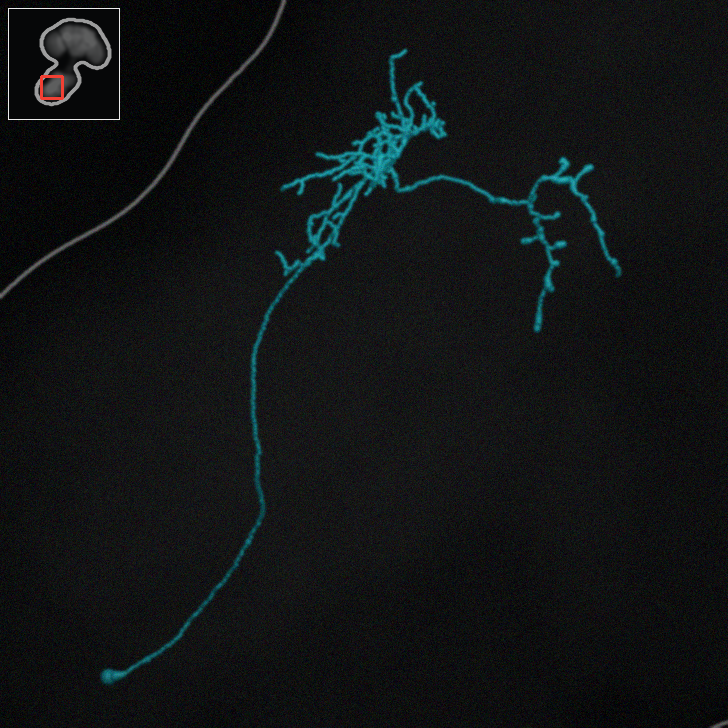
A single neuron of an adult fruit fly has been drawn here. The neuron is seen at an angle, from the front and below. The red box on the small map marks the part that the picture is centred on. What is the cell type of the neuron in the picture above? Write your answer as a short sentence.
The cell type is IN06A078.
